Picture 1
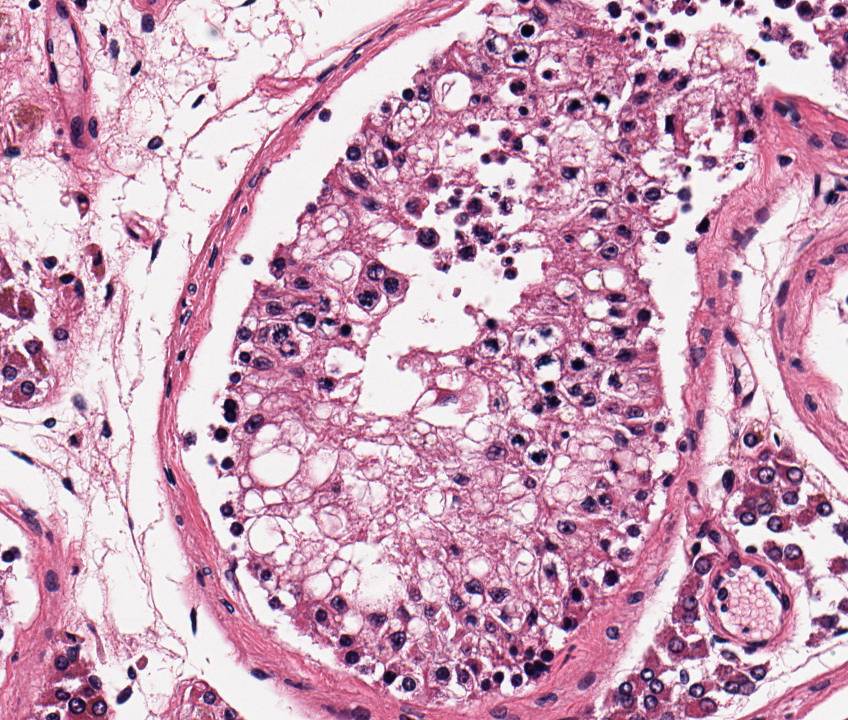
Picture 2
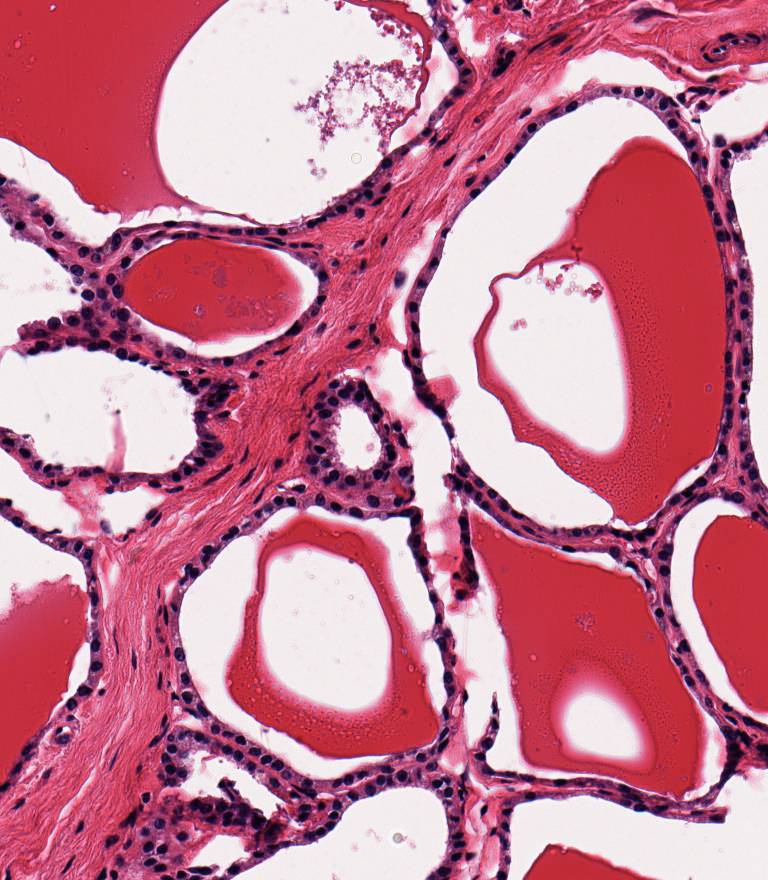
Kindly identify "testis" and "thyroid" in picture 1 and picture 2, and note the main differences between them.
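Picture 1 shows testis; picture 2 shows thyroid. In picture 1 a single large rounded tubule fills most of the centre, and its lining cells hold many clear vacuoles of varying size, most crowded at lower left. Many cells with small, round, dark, condensed nuclei are scattered through it, especially towards the lumen. In picture 2 each follicle is lined by a single layer of flattened to low cuboidal cells with small, round, dark nuclei, and many lumens contain deeply eosinophilic red colloid.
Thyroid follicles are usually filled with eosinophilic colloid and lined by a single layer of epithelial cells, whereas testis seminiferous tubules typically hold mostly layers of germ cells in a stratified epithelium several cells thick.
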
